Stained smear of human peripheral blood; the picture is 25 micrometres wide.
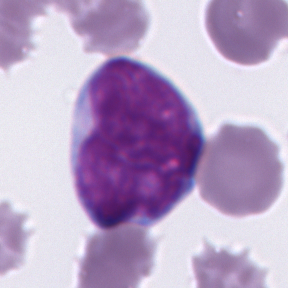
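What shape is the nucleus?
It is folded, with grooves dividing it into several lobes. At about 15 by 11 micrometres, it fills about 80% of the area of a cell measuring about 15 by 12 micrometres.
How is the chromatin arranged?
It is finely stranded rather than coarsely clumped.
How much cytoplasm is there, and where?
Only a scant, pale blue rim, most visible as a crescent on the left side of the cell.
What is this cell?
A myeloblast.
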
